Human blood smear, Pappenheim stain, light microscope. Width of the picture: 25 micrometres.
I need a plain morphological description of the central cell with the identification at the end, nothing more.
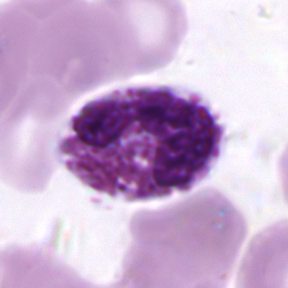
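Starting with the chromatin, it is dark purple and densely clumped. Coarse purple-red granules crowd the cytoplasm, thickest in the lower left part of the cell. Some granules lie over the nucleus, so its edges look blurred. There is also a small pale clear patch near the centre of the cell. I measure the cell at about 14 by 10 micrometres. So this is an eosinophil.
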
